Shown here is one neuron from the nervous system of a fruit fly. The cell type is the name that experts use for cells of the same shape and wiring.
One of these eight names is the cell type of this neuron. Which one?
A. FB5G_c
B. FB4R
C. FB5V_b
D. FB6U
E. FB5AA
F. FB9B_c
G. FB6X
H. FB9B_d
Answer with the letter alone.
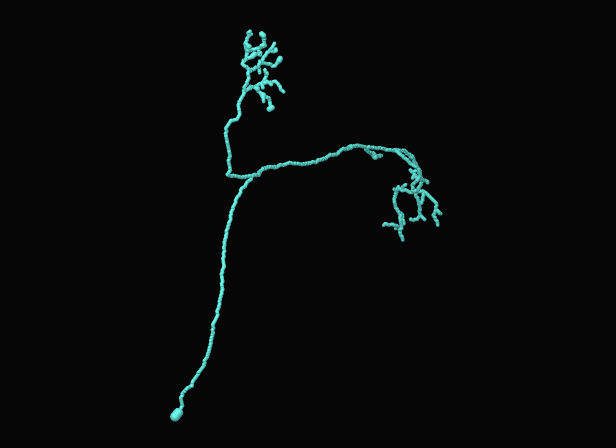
H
